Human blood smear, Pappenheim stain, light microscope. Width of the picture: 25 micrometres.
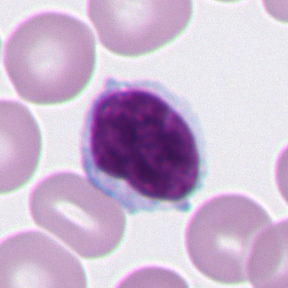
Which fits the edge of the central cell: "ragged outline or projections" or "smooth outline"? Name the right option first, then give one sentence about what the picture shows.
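Ragged outline or projections. The cell outline is irregular, with small frayed projections.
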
